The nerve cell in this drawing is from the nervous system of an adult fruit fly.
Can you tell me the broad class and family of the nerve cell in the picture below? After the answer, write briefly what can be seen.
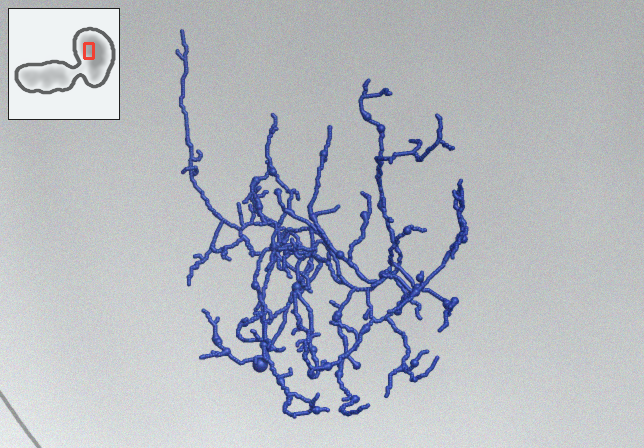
This is an optic-lobe intrinsic neuron. The family is Li. The cell body can be seen at the bottom of the picture. The picture shows dozens of branch ends.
